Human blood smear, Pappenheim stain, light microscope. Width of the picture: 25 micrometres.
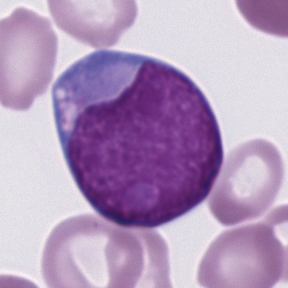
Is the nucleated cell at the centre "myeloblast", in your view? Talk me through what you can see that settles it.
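The cell has a smooth, roughly oval outline. Its rounded nucleus, about 14 micrometres across, fills about 80% of the cell's area, has a shallow notch along its upper border, and holds one pale round nucleolus-like area in its lower part. The scant blue cytoplasm lies mainly at the upper left.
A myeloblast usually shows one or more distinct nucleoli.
That nucleolus-like area speaks for myeloblast.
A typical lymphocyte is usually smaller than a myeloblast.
The nucleus size therefore tells against typical lymphocyte.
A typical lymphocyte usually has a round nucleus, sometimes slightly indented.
The notched, rounded nucleus would fit both names. Myeloblast is the right name for this cell.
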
